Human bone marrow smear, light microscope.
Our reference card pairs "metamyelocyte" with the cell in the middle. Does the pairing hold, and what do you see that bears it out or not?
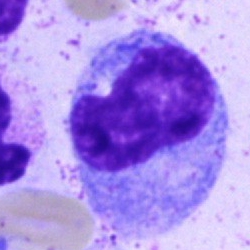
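Checklist for this cell: outline oval and taller than wide; edge smooth, without surface projections; nucleus kidney-shaped, notched on its upper left side; cytoplasm pale grey-blue. Small purple specks lie scattered in the background.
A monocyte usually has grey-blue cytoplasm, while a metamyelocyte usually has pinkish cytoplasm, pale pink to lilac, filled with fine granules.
Checked against these, the pale grey-blue cytoplasm speaks for monocyte and against metamyelocyte; outline, edge and nucleus are simply noted. Metamyelocyte therefore does not fit; the cell is a monocyte.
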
